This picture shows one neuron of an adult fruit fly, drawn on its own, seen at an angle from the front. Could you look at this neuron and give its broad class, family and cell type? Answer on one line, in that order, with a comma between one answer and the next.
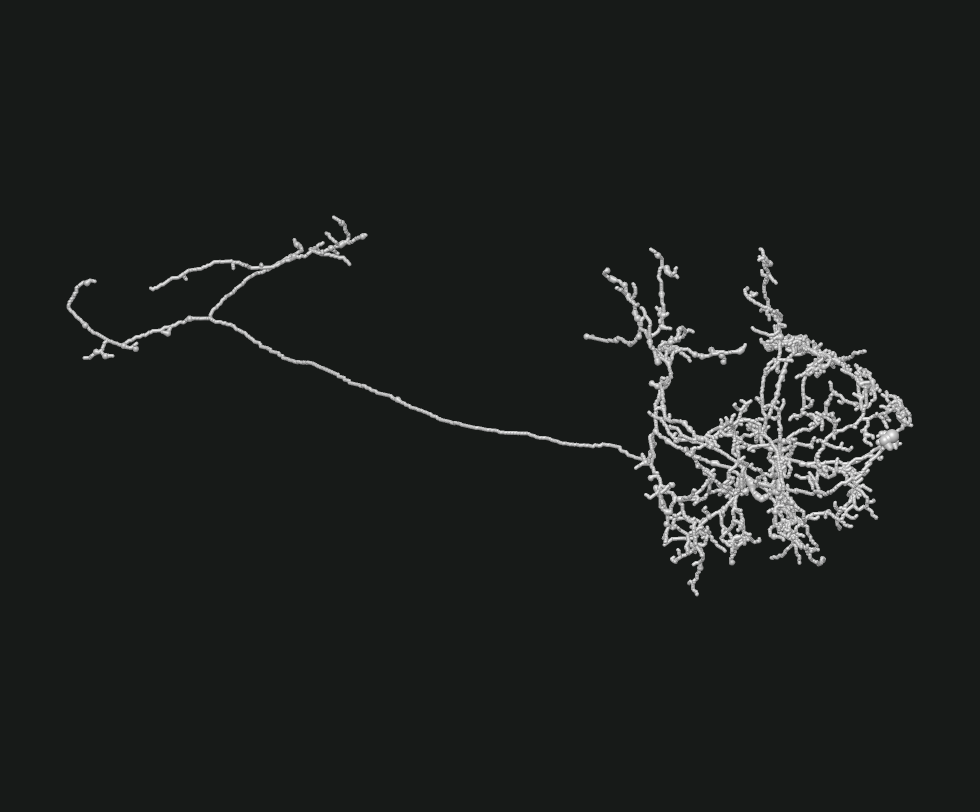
central-brain intrinsic neuron, hemilineage VLPl2_medial, AVLP158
